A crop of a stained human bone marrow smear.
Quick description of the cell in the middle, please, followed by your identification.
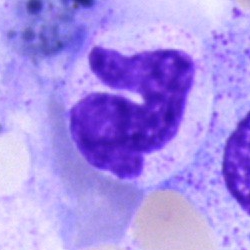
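Let me start with the outline, which is round and smooth. Then the nucleus: it is deeply folded, and a narrow cleft opens towards the left. The chromatin looks dense and dark purple, though I can make out a few paler patches. Around the nucleus there is a moderate rim of cytoplasm. So this is a band neutrophil.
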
